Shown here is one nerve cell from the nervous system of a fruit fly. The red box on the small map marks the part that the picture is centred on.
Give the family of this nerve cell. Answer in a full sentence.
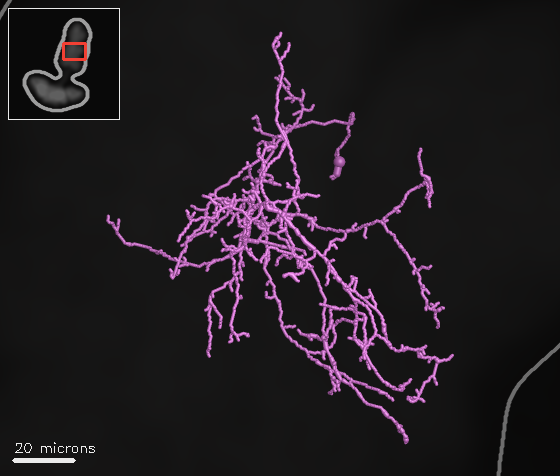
The family is hemilineage 06B.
